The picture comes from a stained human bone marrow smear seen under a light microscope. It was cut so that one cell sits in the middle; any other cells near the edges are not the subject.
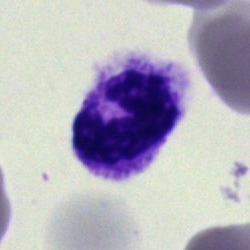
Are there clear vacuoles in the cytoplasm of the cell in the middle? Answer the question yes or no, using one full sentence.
No, the cytoplasm does not hold any vacuoles in this cell.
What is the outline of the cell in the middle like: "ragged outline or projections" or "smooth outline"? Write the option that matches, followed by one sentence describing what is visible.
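Ragged outline or projections. Fine hair-like projections fringe the cell border, most plainly along the top and bottom edges.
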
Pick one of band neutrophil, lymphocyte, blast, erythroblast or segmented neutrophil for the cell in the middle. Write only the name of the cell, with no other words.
band neutrophil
